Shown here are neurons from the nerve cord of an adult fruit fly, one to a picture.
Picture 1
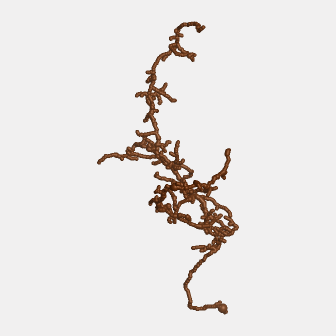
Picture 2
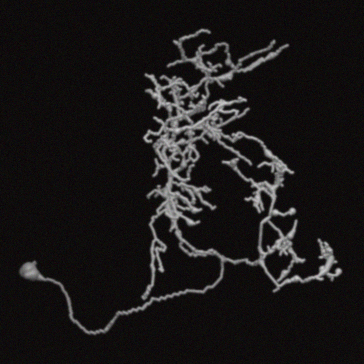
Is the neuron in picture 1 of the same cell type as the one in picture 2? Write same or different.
different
